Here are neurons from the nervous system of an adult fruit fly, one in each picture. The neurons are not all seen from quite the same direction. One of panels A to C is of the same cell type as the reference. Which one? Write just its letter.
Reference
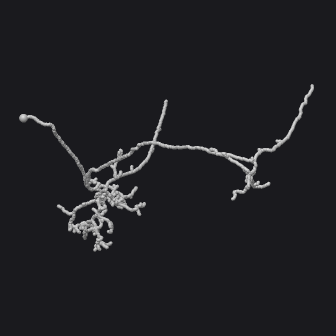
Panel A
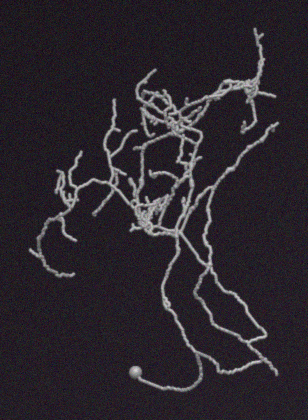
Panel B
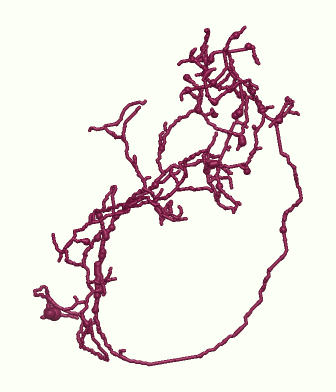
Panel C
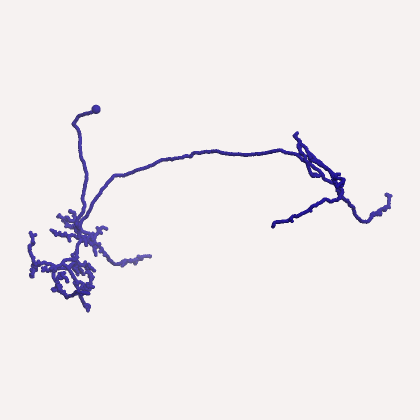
C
